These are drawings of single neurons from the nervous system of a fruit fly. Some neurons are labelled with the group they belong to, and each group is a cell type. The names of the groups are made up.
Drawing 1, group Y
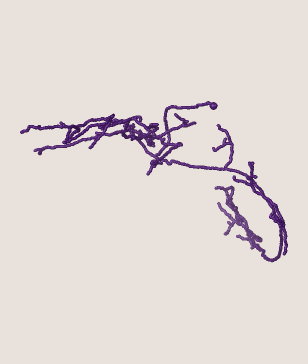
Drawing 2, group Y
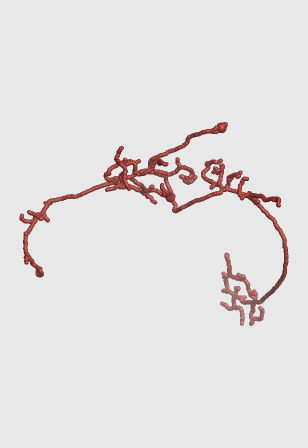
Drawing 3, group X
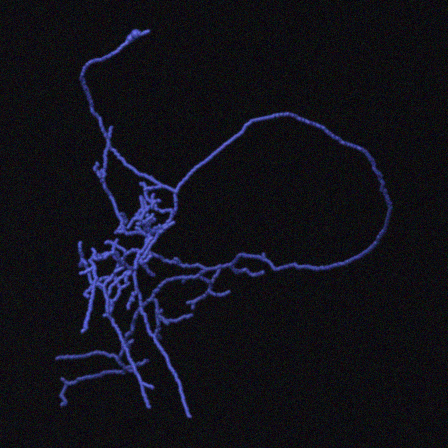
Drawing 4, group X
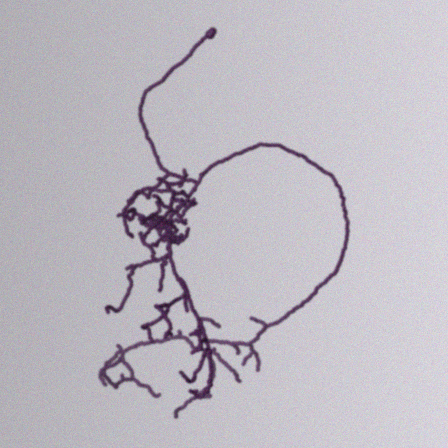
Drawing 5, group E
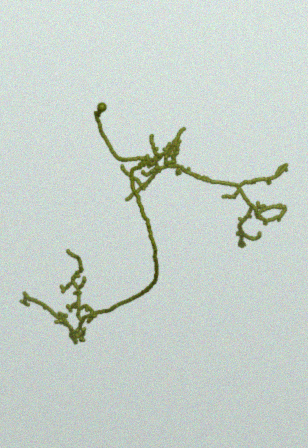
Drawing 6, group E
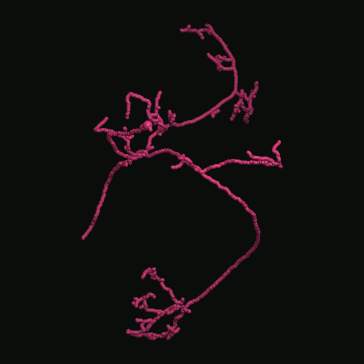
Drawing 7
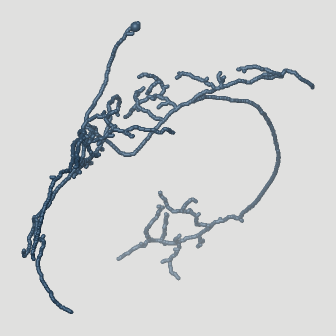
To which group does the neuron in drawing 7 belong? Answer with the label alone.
group Y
